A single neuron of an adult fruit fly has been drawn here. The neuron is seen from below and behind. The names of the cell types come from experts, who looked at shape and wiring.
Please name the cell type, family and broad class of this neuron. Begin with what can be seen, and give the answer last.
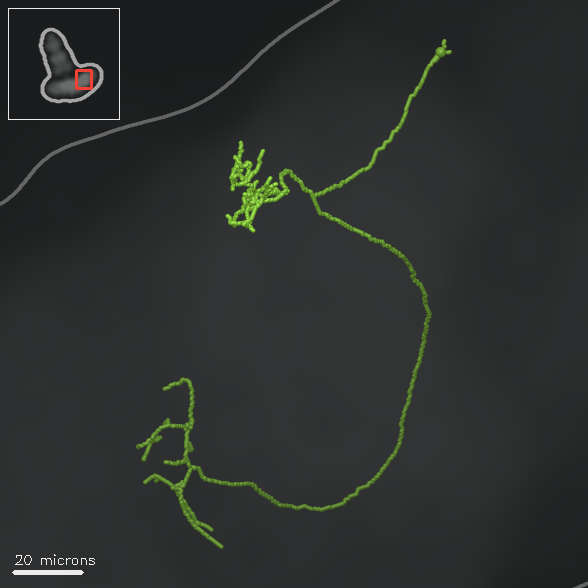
The cell body is at the upper right of the picture. By the scale bar it is about 150 microns tall in this view. The cell type is LoVP12. The family is LoVP. This is a visual projection neuron.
